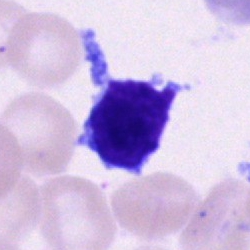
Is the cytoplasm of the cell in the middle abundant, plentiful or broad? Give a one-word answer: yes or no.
No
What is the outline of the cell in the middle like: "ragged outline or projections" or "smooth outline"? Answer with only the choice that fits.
Ragged outline or projections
